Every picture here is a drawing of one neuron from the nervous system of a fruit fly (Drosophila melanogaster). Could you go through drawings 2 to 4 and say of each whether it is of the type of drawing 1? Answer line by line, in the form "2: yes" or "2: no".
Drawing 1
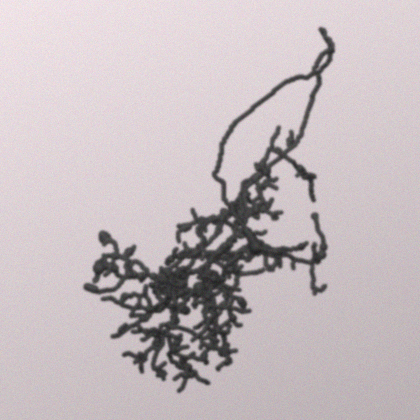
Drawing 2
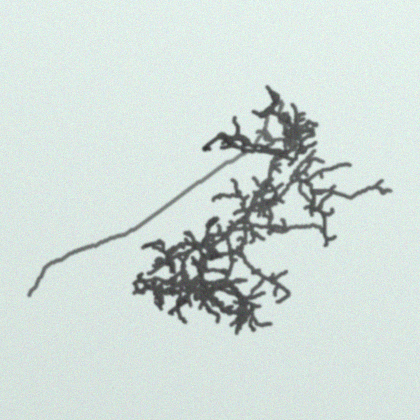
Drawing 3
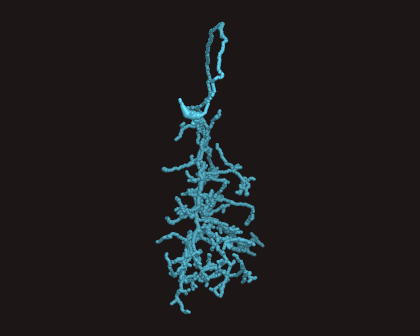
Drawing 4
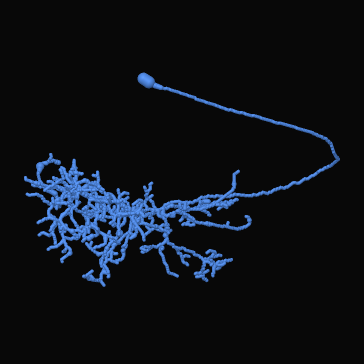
2: yes
3: yes
4: yes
